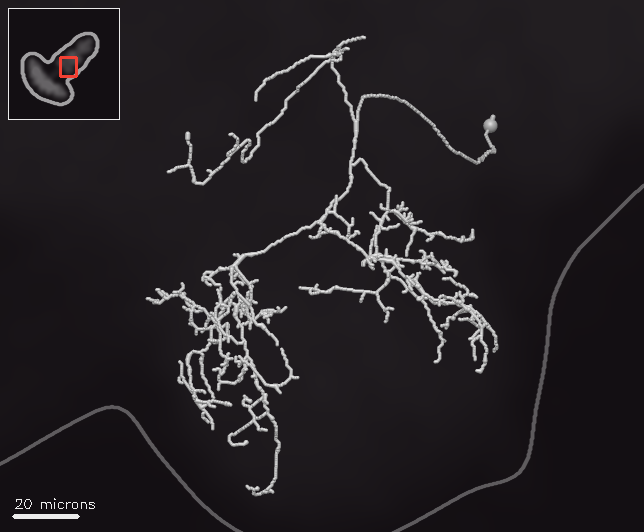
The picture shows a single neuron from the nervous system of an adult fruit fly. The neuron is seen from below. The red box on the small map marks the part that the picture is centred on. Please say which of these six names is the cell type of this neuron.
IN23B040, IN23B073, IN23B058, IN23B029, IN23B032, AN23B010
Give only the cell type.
IN23B032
